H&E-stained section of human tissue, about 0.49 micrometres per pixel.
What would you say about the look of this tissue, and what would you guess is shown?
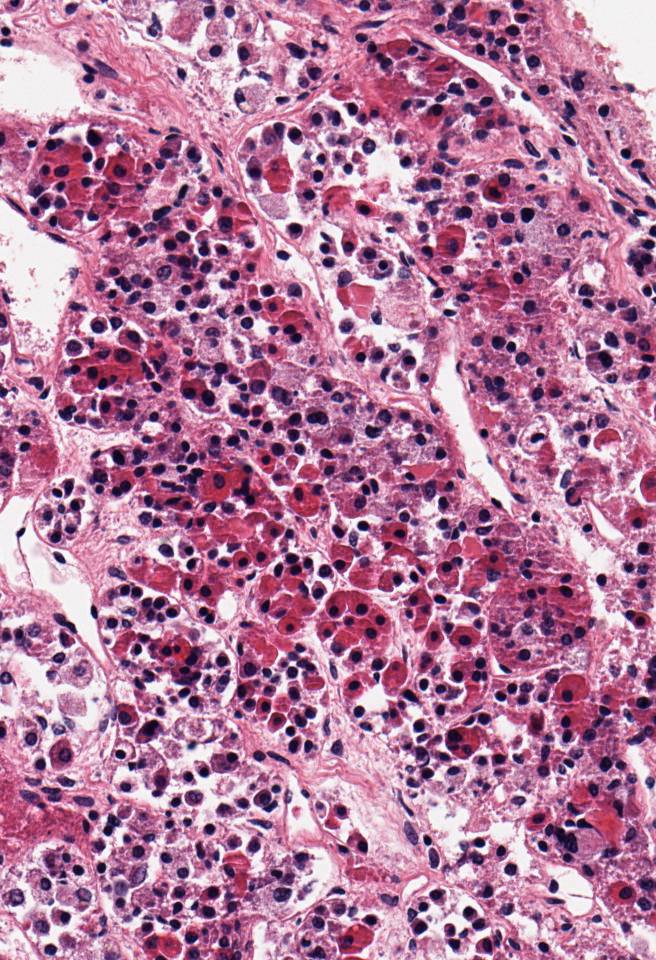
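Thin pink fibrous septa divide the whole field into rounded nests and cords of cells. Scattered through the nests are many cells with abundant bright red cytoplasm, intermingled with cells whose cytoplasm is pale greyish-purple. Most cells carry a single small, round, dark-staining nucleus. This is pituitary.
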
